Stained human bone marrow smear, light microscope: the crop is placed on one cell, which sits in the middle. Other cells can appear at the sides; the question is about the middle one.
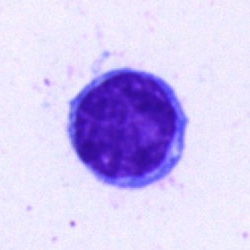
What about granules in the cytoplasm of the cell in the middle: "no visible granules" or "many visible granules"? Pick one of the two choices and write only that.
No visible granules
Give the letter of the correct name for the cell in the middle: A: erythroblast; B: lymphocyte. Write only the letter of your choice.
B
